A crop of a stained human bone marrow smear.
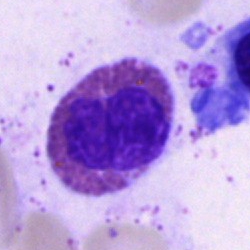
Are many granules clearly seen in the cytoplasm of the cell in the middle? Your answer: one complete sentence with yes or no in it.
Yes, there is a large number of visible granules in the cell's cytoplasm.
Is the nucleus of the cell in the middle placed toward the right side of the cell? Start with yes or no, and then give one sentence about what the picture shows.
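Yes. The nucleus sits off-centre, toward the right side of the cell.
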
